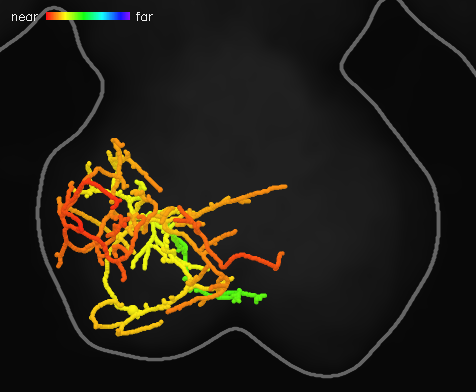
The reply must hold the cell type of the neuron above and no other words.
IN04B024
